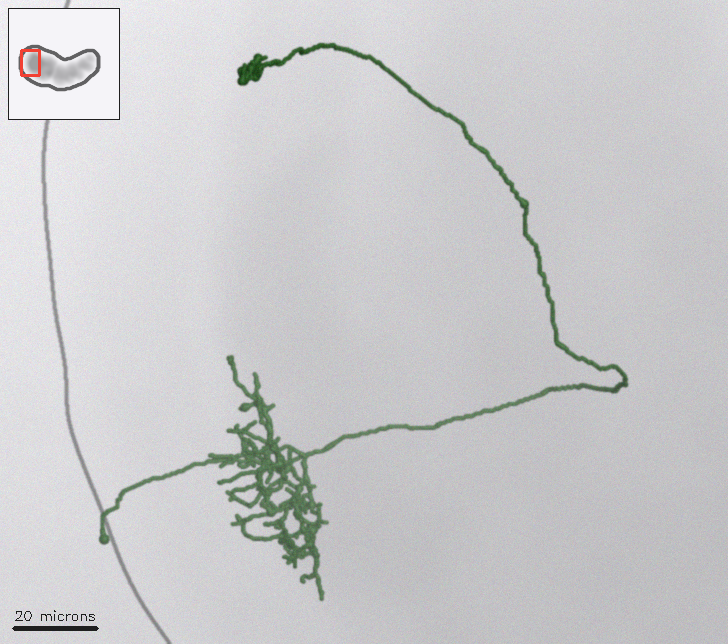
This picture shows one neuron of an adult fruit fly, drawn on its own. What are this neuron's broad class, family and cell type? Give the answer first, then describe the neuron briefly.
Its broad class is visual projection neuron. Its family is MeTu. The cell type is MeTu3c. The cell body can be seen at the lower left of the picture. By the scale bar it is about 130 microns tall in this view. The picture shows dozens of branch ends.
